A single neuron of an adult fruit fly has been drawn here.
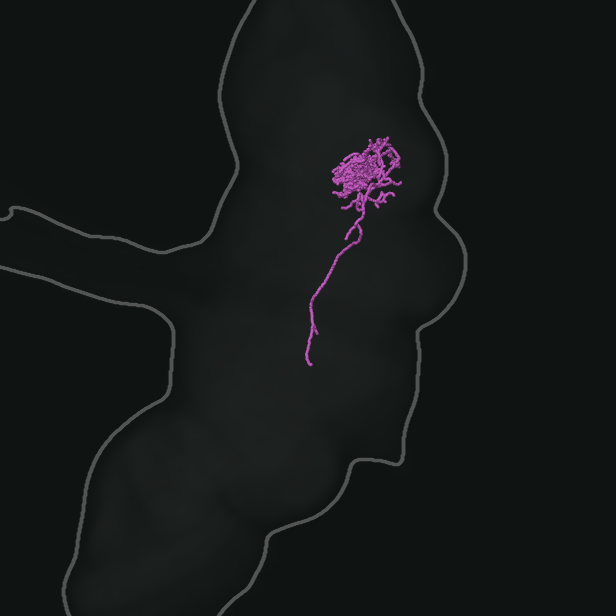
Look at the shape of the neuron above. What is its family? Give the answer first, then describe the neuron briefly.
The family is hemilineage VLPl&p1_lateral. It is a central-brain intrinsic neuron. It is in the brain and does not reach the nerve cord. As drawn here it is taller than it is wide.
